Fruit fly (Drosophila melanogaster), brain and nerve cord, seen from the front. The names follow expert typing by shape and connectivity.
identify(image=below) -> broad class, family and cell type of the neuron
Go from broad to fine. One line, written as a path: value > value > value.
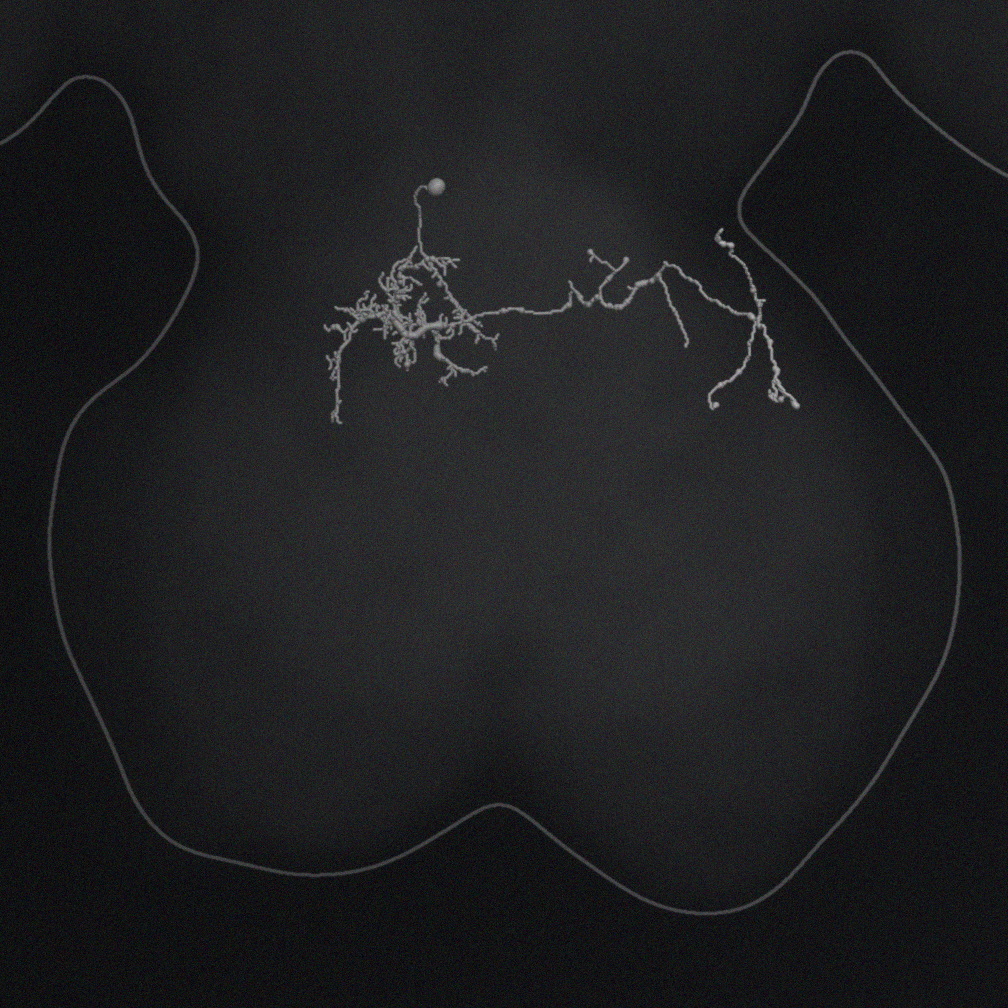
nerve-cord intrinsic neuron > hemilineage 19B > IN19B091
